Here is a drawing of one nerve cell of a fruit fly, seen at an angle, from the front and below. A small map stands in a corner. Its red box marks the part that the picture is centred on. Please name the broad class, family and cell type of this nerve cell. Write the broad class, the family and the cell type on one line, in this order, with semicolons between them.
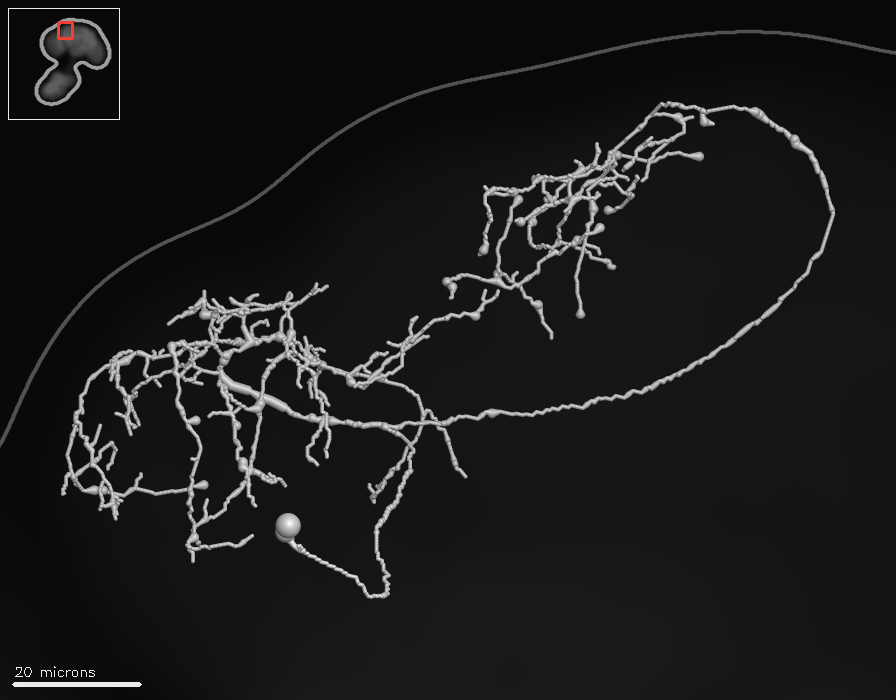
central-brain intrinsic neuron; hemilineage LHa1; CB1570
